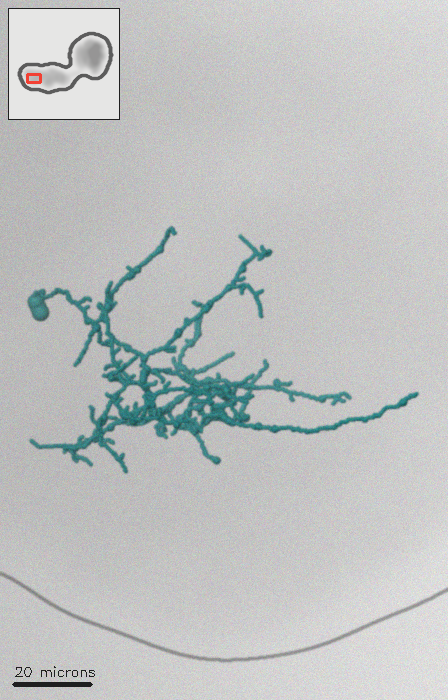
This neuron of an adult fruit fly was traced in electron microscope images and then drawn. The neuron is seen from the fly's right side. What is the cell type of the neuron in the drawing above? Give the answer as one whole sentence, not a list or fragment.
This neuron is recognized as the cell type IN20A.22A048.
